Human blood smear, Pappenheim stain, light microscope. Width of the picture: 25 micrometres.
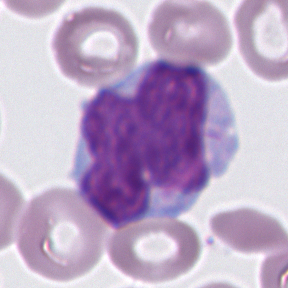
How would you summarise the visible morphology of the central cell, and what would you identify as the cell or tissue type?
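Nucleus irregular and folded, a notch cutting in from the top. Chromatin fine, lacy and strand-like, not in dense clumps. Cytoplasm: no coarse granules seen. Outline roughly rounded, no long surface projections. Central cell: atypical promyelocyte.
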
